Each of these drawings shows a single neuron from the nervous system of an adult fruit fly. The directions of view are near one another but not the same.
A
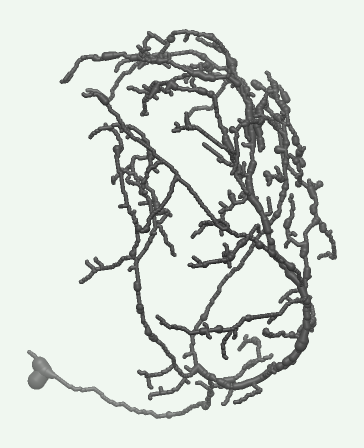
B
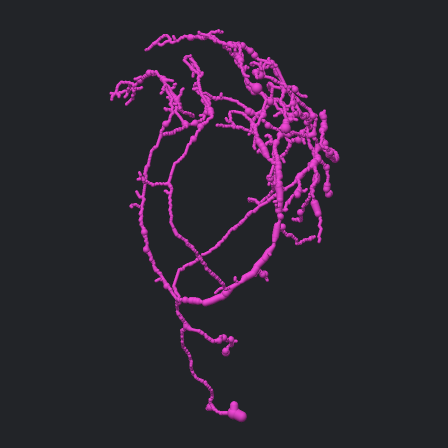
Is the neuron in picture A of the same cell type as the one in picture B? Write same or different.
same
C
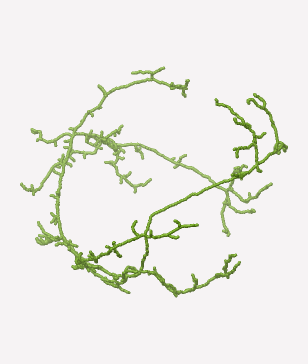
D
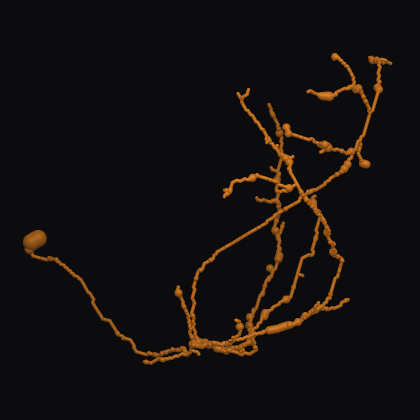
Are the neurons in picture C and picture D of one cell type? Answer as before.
same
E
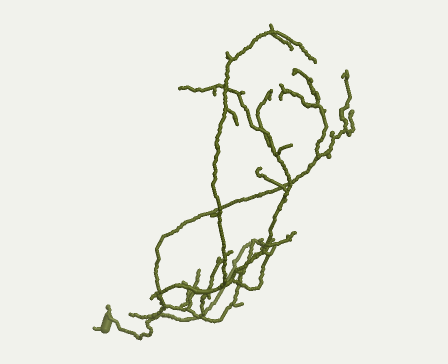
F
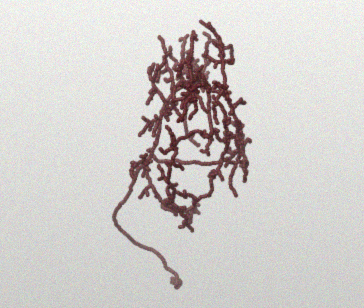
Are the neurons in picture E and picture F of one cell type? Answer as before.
different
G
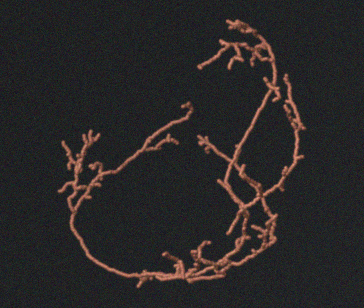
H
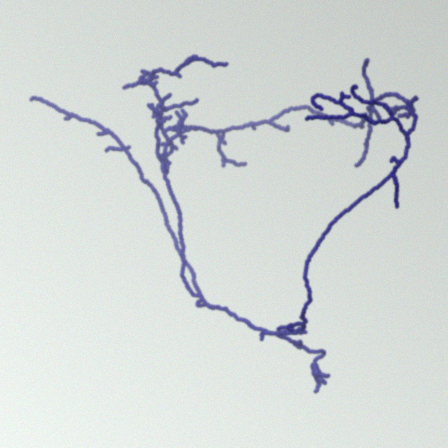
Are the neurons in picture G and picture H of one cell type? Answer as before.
same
